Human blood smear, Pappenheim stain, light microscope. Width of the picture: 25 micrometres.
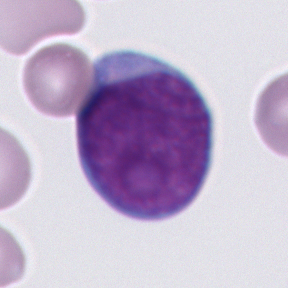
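Myeloblast, central cell of the blood smear. One pale round nucleolus in lower half of nucleus. Cytoplasm free of granules and vacuoles. Outline smooth, no blebs or projections.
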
